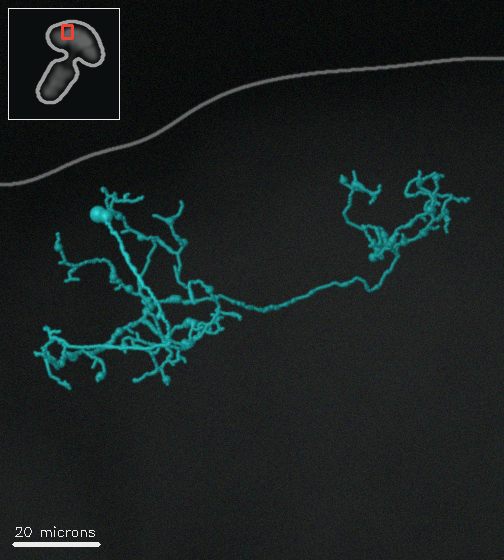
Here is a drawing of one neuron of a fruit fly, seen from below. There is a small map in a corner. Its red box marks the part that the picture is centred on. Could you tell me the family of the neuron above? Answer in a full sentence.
The family is hemilineage LHa3.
